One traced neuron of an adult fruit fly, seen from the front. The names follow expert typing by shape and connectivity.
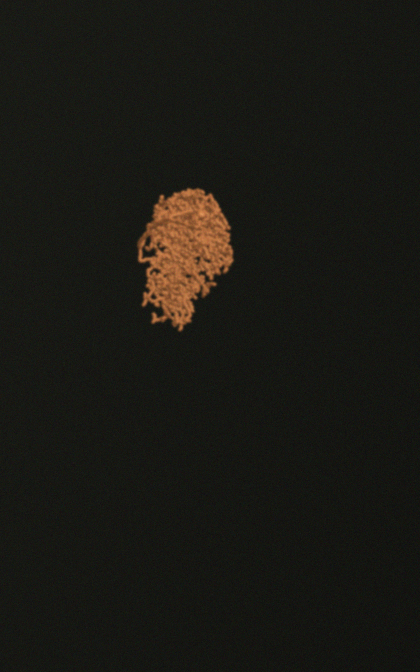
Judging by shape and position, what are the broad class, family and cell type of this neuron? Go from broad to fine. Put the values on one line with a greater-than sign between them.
optic-lobe intrinsic neuron > Li > Li30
